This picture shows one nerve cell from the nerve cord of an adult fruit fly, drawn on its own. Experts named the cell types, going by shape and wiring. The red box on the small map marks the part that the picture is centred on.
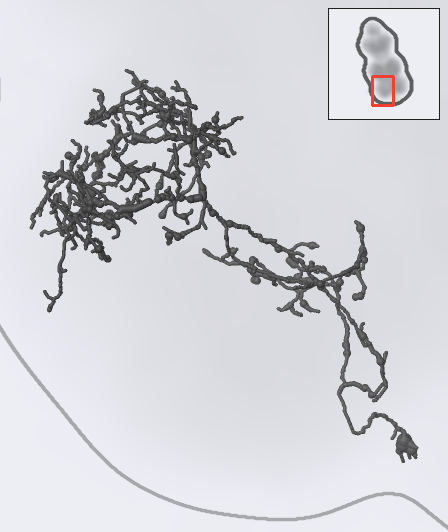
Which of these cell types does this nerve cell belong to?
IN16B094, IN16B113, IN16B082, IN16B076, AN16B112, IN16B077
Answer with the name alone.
IN16B077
